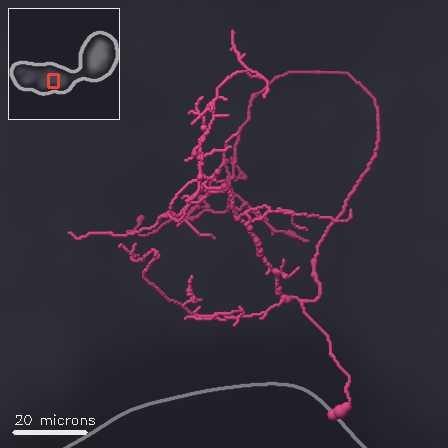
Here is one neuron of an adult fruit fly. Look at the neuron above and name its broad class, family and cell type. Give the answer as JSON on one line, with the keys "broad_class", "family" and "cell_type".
{"broad_class": "nerve-cord intrinsic neuron", "family": "hemilineage 06B", "cell_type": "IN06B078"}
